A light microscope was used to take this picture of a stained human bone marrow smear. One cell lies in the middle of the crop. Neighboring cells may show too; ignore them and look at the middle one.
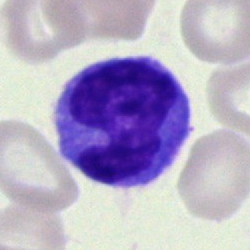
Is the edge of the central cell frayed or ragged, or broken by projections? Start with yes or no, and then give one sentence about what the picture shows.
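No. The cell outline is roughly round and smooth.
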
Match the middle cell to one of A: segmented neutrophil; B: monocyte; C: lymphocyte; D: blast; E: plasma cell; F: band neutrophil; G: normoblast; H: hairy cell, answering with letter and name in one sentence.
The correct identification, given in option B, is that the central cell is a monocyte.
